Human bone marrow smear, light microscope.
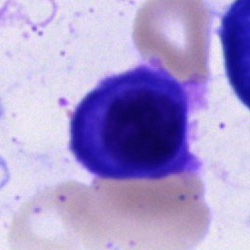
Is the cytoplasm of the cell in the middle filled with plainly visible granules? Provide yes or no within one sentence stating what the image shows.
No, there are no visible granules in its cytoplasm.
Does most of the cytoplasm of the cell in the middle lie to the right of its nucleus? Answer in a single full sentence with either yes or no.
No, to the left of its nucleus lies most of the cytoplasm.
